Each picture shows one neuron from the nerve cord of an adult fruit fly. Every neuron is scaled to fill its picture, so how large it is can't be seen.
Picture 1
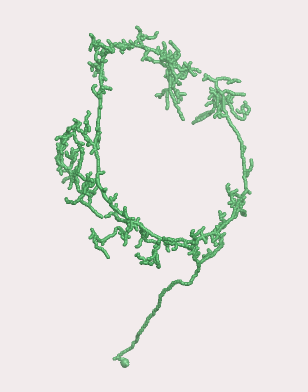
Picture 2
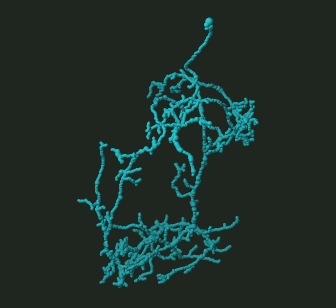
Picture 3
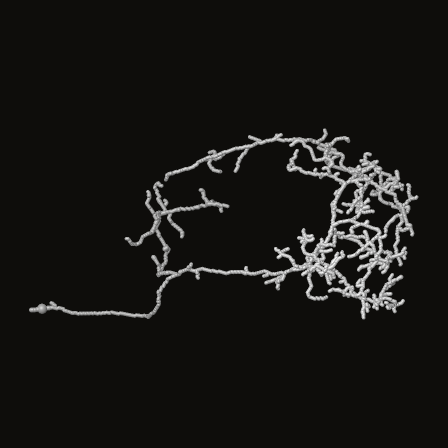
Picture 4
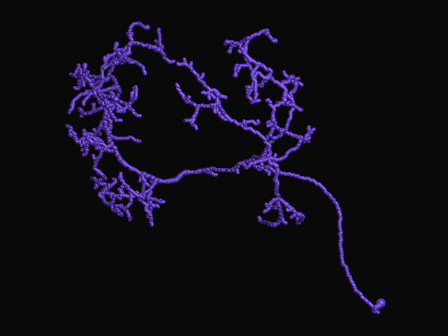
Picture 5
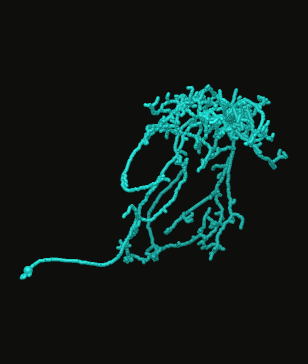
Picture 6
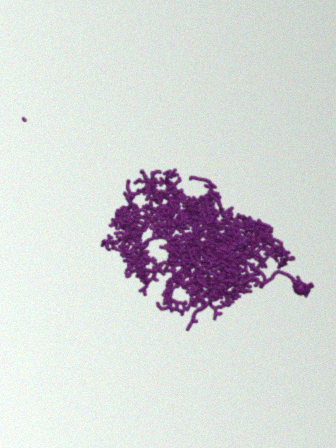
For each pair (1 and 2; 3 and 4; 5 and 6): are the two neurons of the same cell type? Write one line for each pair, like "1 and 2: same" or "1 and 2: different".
1 and 2: same
3 and 4: same
5 and 6: different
